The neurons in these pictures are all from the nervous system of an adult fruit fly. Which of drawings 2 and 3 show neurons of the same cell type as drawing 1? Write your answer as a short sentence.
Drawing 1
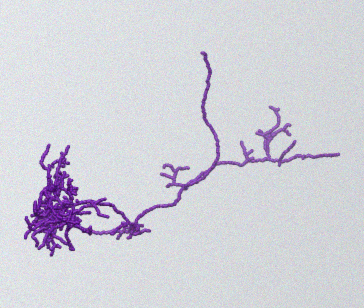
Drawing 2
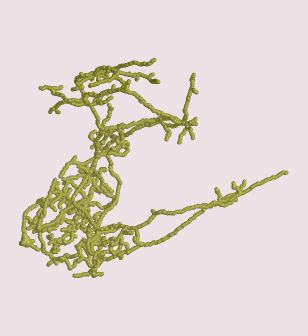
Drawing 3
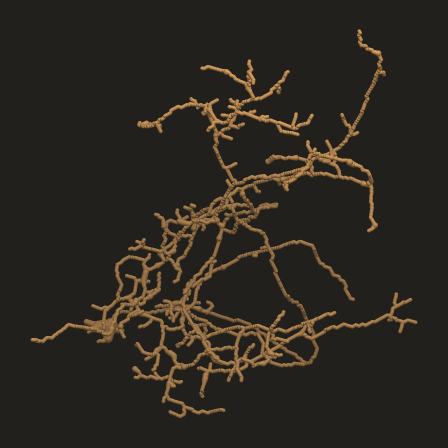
None of them is of the same cell type.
